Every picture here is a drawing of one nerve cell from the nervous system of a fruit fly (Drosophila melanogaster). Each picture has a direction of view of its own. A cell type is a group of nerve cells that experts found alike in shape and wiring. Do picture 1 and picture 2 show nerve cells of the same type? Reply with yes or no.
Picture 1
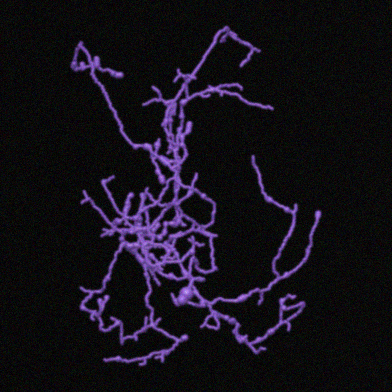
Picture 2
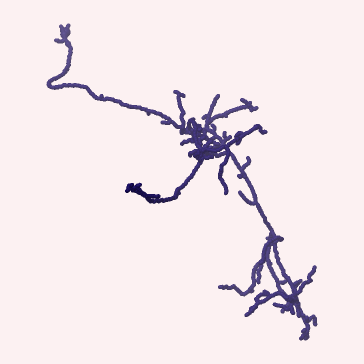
no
